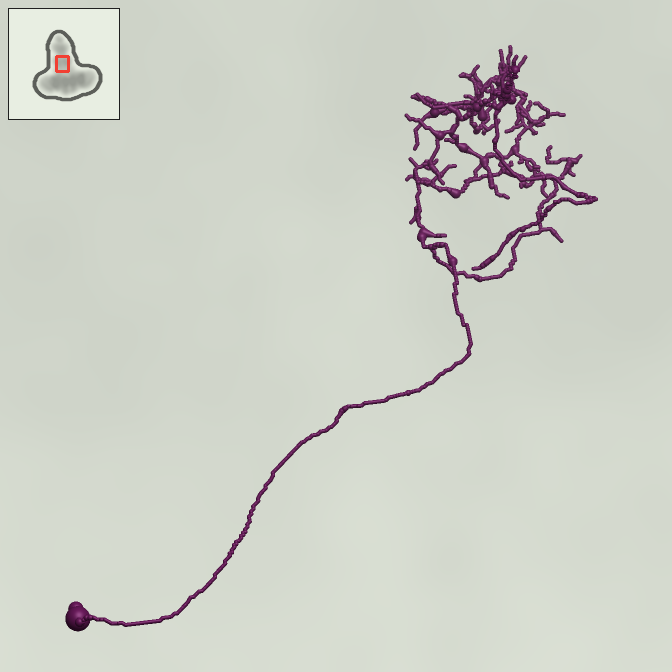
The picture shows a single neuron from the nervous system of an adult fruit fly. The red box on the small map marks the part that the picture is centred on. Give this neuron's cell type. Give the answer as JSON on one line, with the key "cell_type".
{"cell_type": "IN14A118"}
